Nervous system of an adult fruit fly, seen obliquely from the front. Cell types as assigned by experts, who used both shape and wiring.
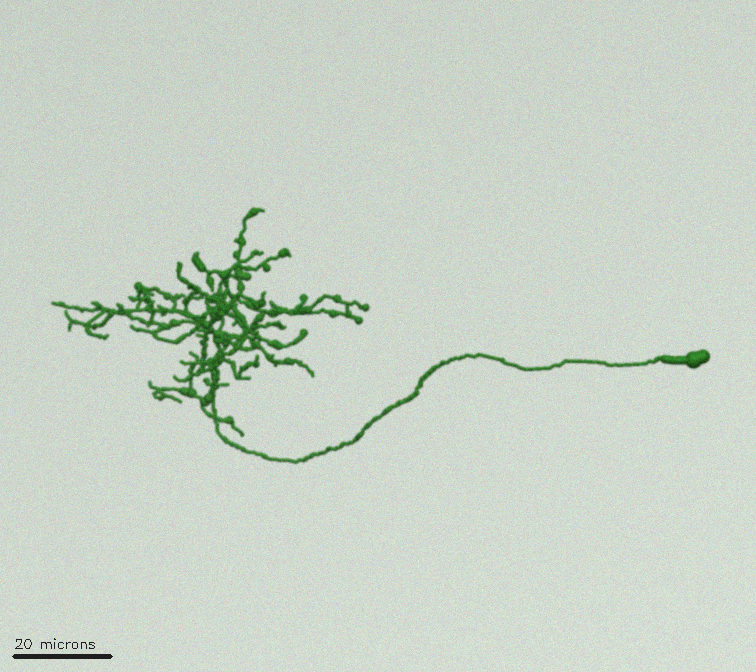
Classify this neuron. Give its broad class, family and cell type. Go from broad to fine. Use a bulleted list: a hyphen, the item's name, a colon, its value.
- broad class: central-brain intrinsic neuron
- family: hemilineage MD_SA1
- cell type: GNG269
